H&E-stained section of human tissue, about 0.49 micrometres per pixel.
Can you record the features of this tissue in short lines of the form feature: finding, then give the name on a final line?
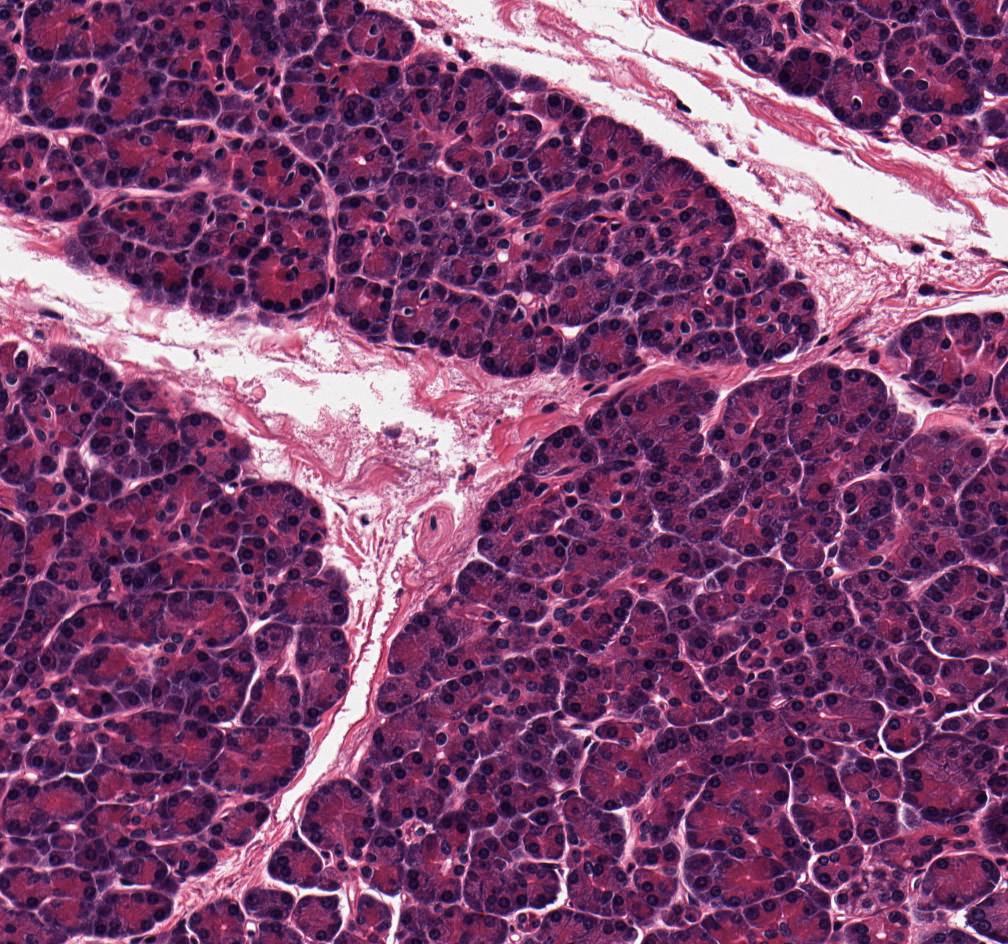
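Lobules: closely packed acini, parted by branching pale septa that meet near the centre
Acini: rounded clusters of pyramidal cells around tiny central lumina
Apical cytoplasm: bright pink, facing each acinar centre
Nuclei: round and dark, sitting toward the cell bases
Name: pancreas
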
